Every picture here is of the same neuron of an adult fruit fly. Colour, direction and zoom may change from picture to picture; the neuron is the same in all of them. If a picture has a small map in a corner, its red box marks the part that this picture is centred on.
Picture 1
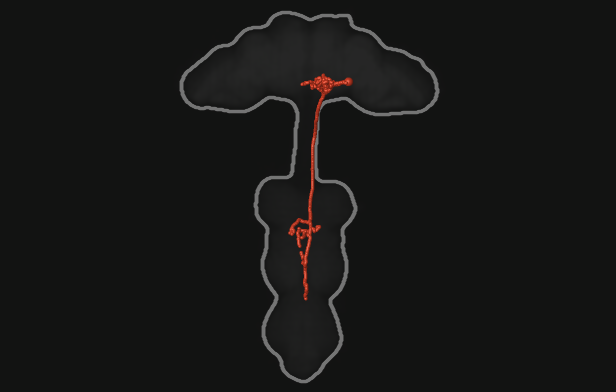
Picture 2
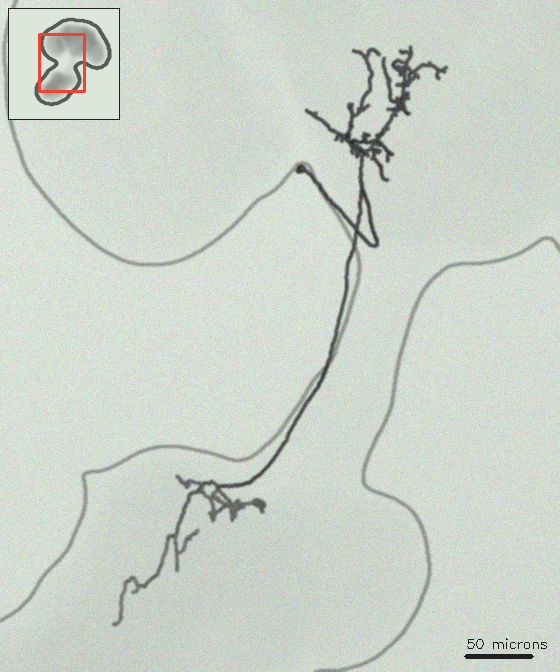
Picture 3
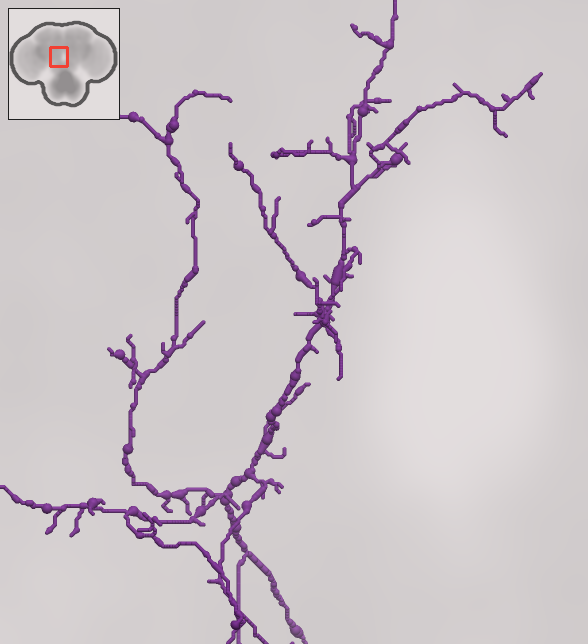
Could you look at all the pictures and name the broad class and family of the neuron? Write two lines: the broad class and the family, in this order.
descending neuron
hemilineage LB12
